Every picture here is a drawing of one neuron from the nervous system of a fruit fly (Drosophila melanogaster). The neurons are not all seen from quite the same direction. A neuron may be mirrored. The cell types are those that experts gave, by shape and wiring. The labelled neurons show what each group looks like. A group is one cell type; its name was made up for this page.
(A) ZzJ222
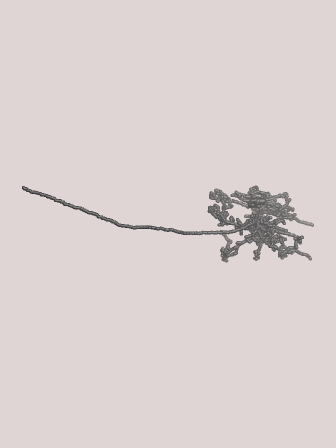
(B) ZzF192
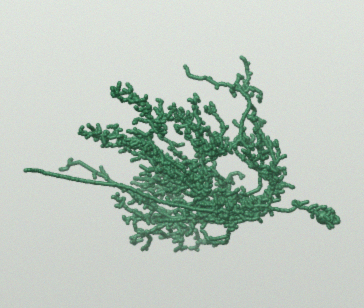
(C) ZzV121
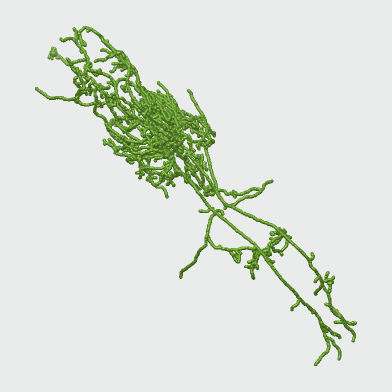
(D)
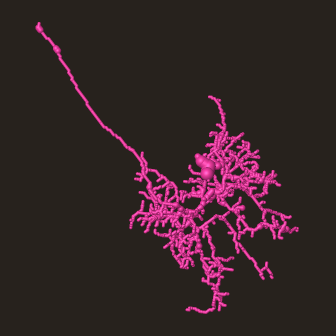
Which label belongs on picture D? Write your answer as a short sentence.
It belongs to ZzJ222.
